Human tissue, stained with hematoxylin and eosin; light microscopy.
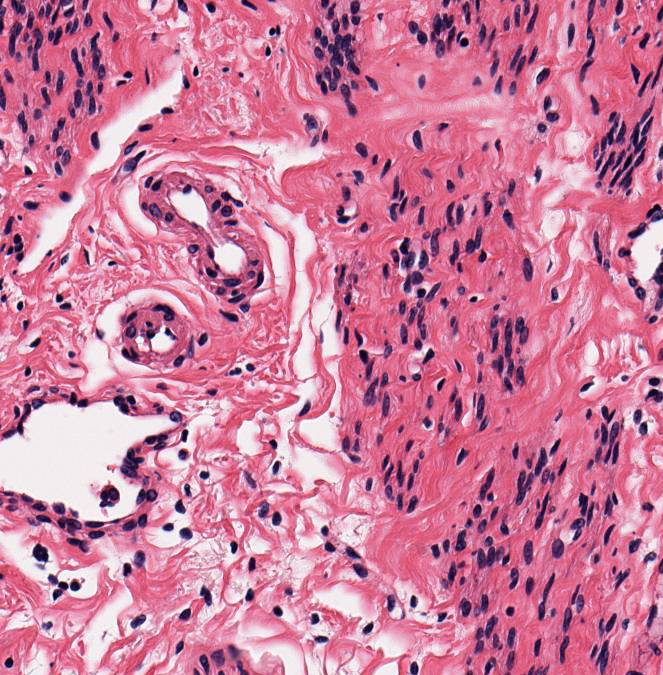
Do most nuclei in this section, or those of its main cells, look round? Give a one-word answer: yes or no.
No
